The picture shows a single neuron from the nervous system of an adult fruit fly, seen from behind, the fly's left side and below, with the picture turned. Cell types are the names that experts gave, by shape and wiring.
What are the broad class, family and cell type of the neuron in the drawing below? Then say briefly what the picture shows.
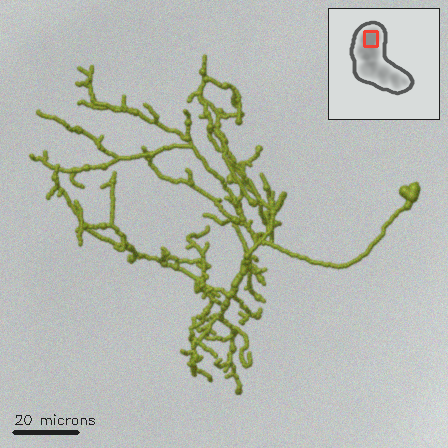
This is a central-brain intrinsic neuron. The family is hemilineage VPNp&v1_posterior. It is of cell type PVLP112. Its cell body lies on the right of the picture. From left to right in the picture it spans about 120 microns. The picture shows dozens of branch ends.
